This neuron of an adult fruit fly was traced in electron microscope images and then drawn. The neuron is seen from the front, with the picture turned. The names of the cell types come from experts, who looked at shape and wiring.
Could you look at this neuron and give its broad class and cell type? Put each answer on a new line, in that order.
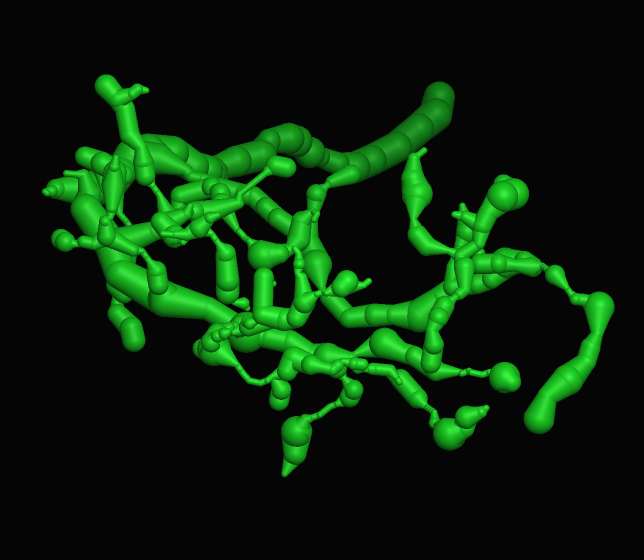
sensory neuron entering the nerve cord
SNxx23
